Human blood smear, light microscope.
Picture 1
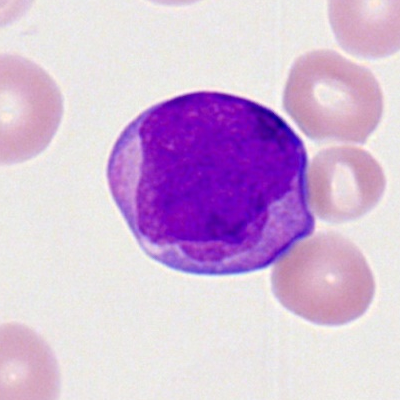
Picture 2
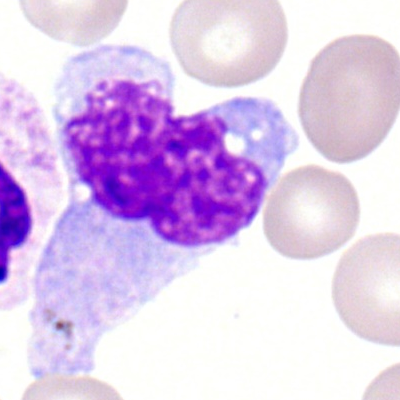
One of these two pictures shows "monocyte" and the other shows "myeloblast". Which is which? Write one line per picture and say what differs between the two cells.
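In picture 1 we see a myeloblast: No vacuoles are seen in the cytoplasm.
In picture 2 we see a monocyte: Two small clear vacuoles lie just right of the nucleus.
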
